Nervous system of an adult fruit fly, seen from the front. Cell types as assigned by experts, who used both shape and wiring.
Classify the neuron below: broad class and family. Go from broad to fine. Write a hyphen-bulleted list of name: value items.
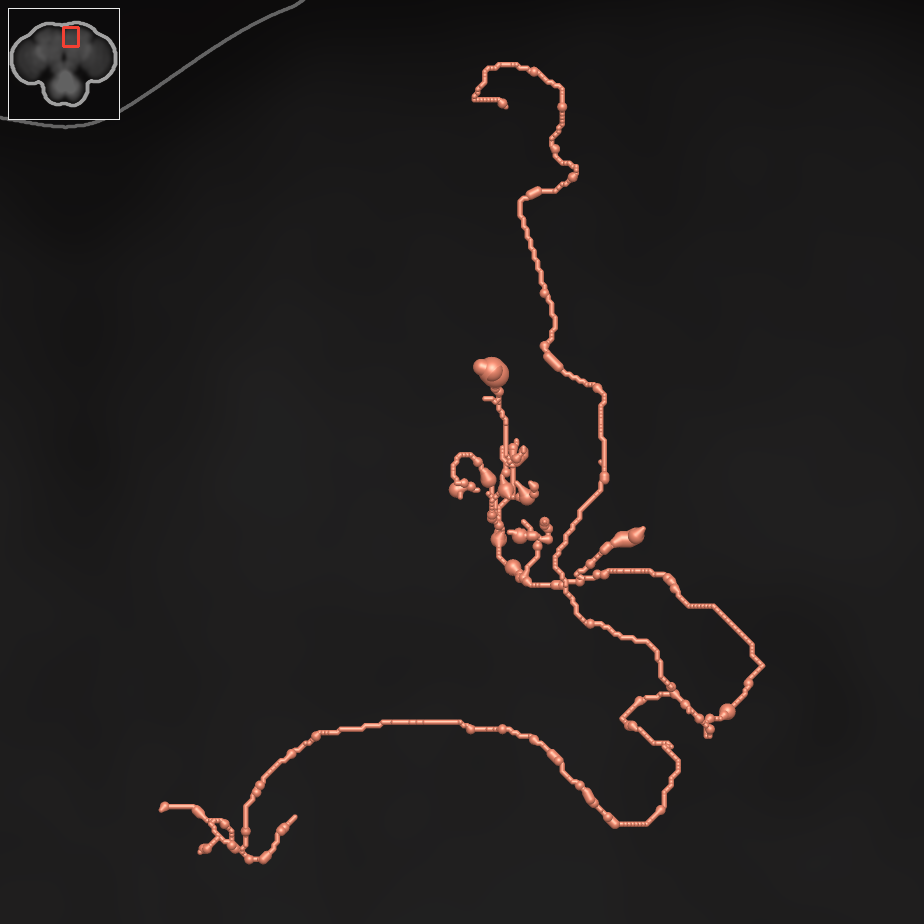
- broad class: central-brain intrinsic neuron
- family: class Kenyon Cell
